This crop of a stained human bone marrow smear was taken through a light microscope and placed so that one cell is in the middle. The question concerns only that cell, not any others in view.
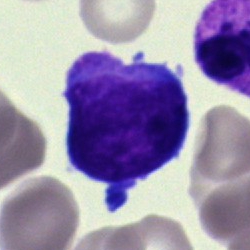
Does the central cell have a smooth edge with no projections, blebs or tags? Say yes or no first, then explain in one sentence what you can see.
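No. A rounded bleb bulges out from the lower edge of the cell.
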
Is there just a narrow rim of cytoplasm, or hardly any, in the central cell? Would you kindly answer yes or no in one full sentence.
Yes, in this cell the cytoplasm is scant.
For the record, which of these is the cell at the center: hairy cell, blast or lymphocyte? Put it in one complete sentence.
In this smear crop, the middle cell is a blast.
